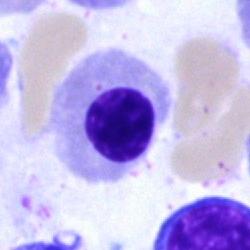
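Erythroblast, the cell in the middle of a stained human bone marrow smear. Its outline is smooth and roughly round. The chromatin is dense and dark purple, broken by a few small paler patches. The cytoplasm is pale lavender-blue and lacks dense granulation.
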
